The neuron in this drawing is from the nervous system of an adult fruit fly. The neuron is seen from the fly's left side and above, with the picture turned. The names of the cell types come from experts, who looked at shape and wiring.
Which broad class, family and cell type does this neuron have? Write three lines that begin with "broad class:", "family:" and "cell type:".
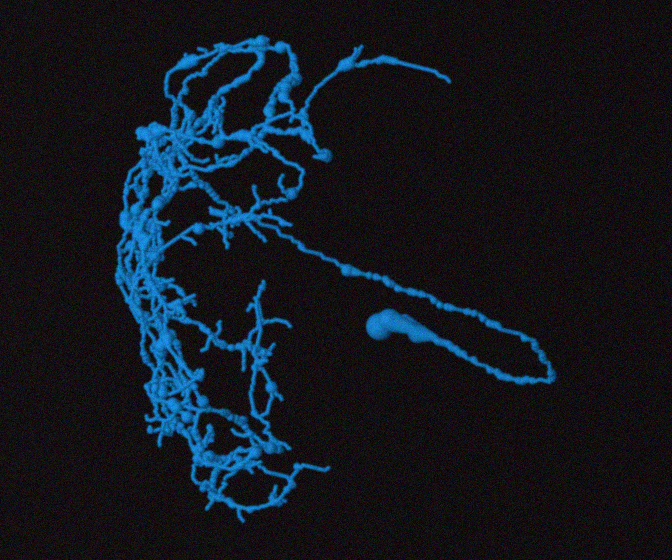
broad class: central-brain intrinsic neuron
family: hemilineage SLPav2
cell type: CB1352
